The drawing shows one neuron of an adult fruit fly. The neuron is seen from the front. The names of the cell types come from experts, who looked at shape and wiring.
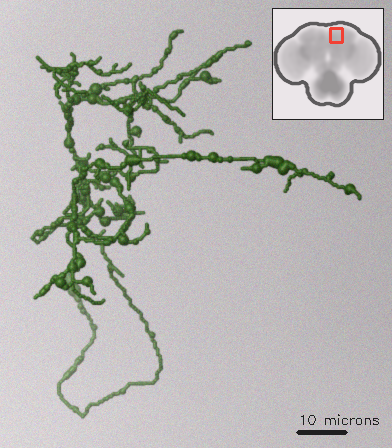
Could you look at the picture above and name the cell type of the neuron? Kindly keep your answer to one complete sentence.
Of the cell type SMP408_c is this neuron.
